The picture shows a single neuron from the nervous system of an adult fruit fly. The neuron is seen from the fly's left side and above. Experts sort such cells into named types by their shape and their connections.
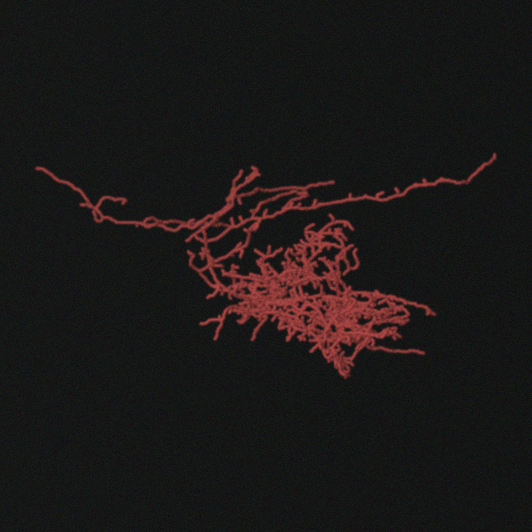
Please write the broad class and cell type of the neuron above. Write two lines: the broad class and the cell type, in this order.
nerve-cord intrinsic neuron
INXXX121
